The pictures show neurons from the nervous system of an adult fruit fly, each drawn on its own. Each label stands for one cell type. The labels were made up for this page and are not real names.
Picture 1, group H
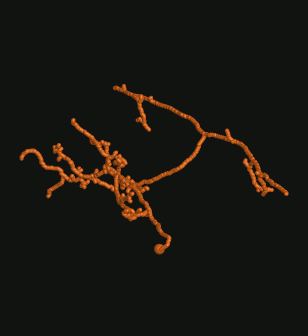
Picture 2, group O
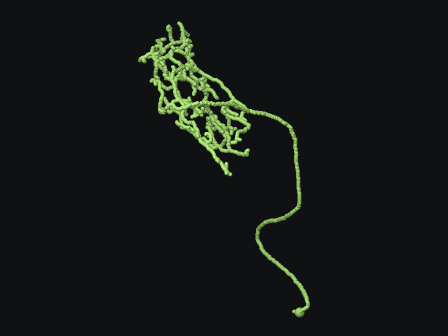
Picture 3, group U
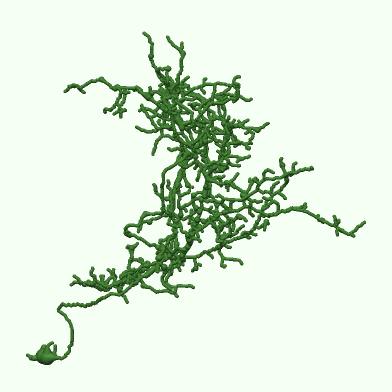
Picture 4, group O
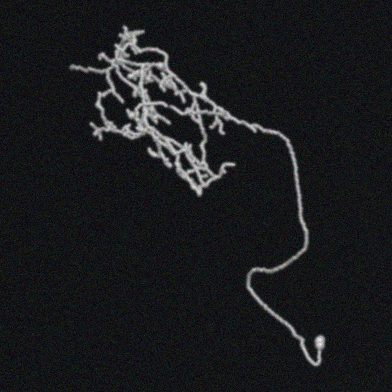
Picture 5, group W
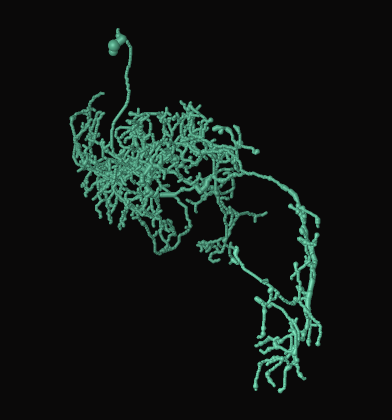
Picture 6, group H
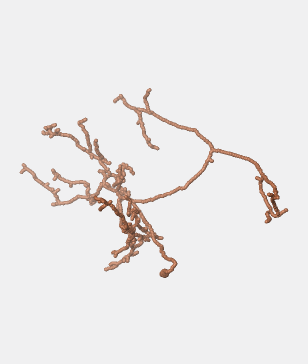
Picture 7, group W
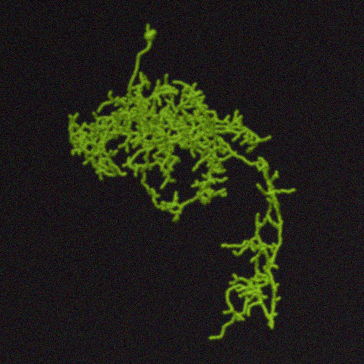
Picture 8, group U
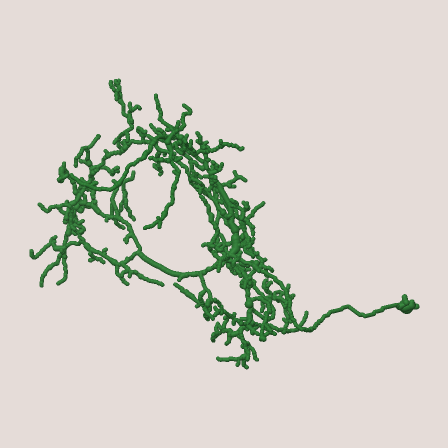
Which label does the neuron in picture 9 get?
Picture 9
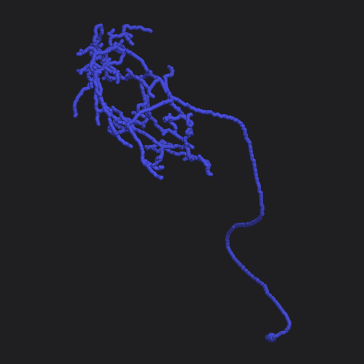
group O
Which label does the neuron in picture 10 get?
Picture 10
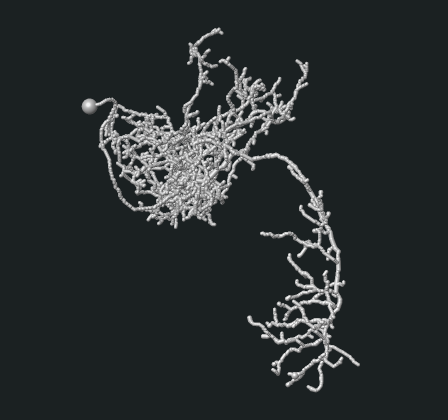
group W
